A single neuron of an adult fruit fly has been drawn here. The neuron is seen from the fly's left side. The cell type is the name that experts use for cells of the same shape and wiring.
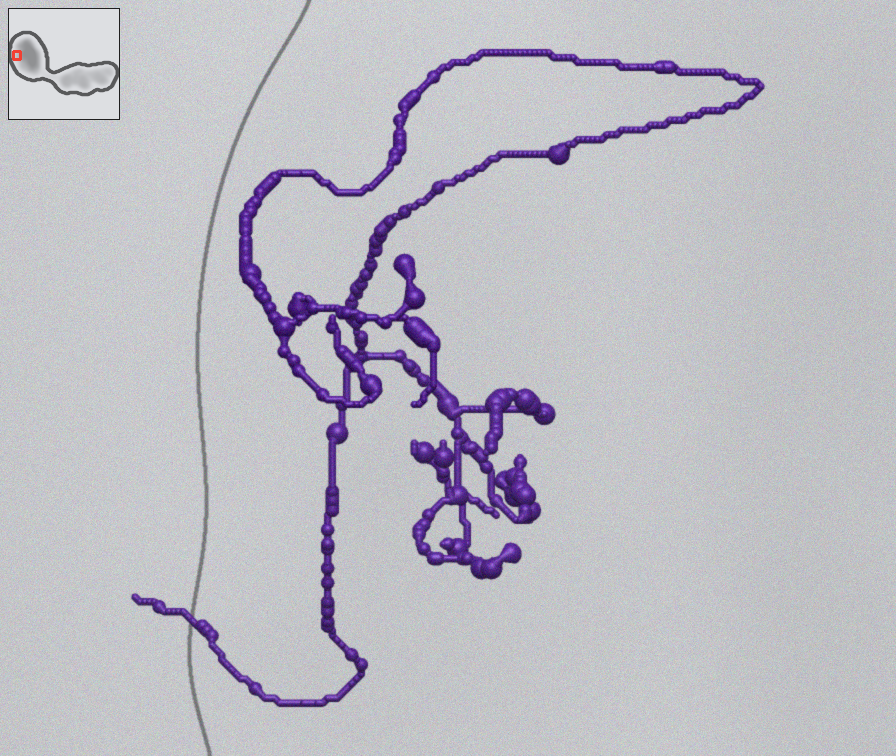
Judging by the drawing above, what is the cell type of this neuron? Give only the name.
ORN_DC3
